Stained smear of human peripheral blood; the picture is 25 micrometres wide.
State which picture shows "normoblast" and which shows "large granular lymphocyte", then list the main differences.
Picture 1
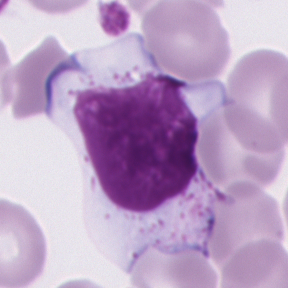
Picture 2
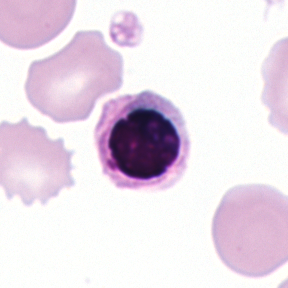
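The large granular lymphocyte is in picture 1, the normoblast in picture 2. The large granular lymphocyte has an irregular, angular outline with several pointed corners, and its single unlobed nucleus measures about 12 micrometres across. Its chromatin stains dark purple and looks condensed.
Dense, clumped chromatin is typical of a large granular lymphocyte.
Its cytoplasm is abundant and very pale grey-blue, stained a darker blue along parts of the cell margin, and shows no vacuoles.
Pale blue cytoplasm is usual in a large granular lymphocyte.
The normoblast's outline is roughly round with a slightly ragged edge, and its round nucleus, about 6 micrometres across, fills about 60% of the cell's area. Its chromatin is dense and dark purple, with a few small paler patches.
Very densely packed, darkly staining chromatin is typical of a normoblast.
A narrow rim of pale pinkish-lilac cytoplasm runs all the way around its nucleus, with no distinct granules or vacuoles.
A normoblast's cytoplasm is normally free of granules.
The two differ most in outline, in the amount and colour of their cytoplasm, and in nucleus size, about 12 against about 6 micrometres.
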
